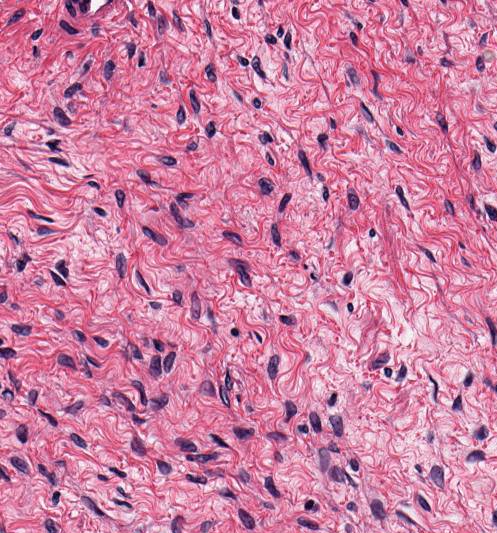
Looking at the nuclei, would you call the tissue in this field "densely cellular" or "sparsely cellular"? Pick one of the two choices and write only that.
Sparsely cellular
